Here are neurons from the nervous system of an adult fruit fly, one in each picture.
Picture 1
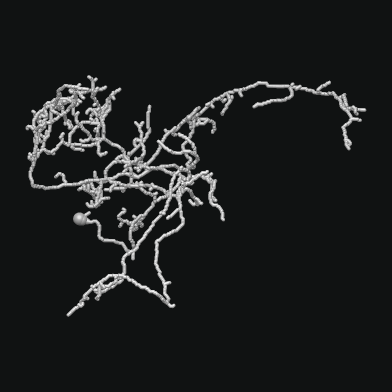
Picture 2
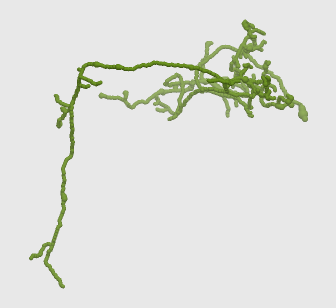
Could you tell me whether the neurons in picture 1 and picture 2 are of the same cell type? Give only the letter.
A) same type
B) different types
B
